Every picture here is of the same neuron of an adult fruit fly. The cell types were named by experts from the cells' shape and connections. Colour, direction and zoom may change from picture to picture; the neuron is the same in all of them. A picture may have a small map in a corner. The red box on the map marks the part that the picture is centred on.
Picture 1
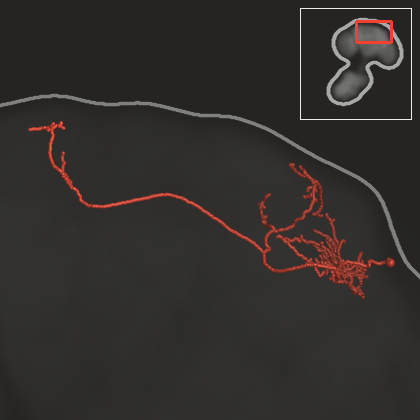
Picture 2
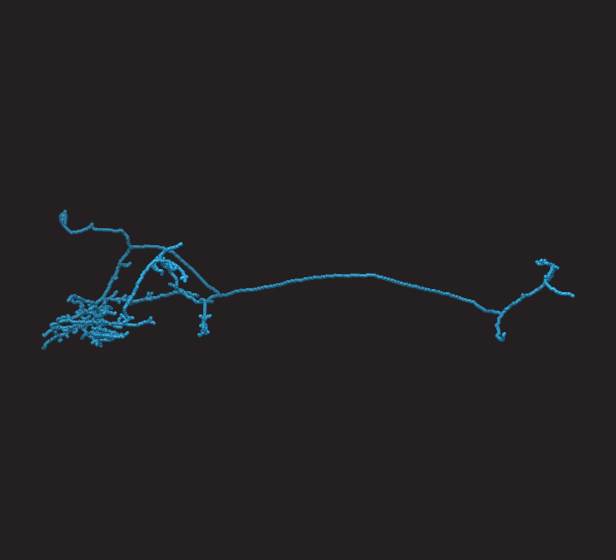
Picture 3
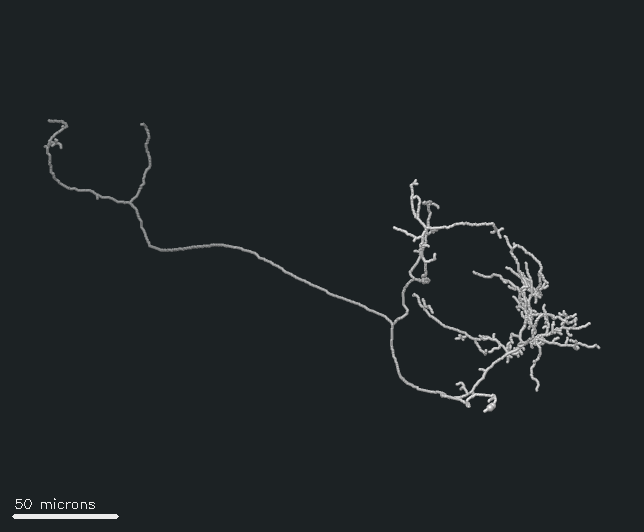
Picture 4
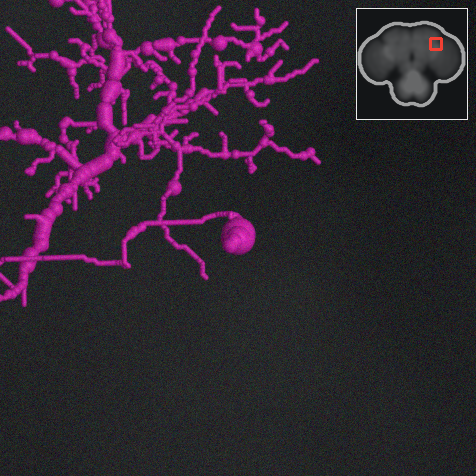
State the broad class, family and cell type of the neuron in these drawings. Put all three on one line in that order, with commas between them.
central-brain intrinsic neuron, hemilineage VLPl&d1_dorsal, LHAV7b1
